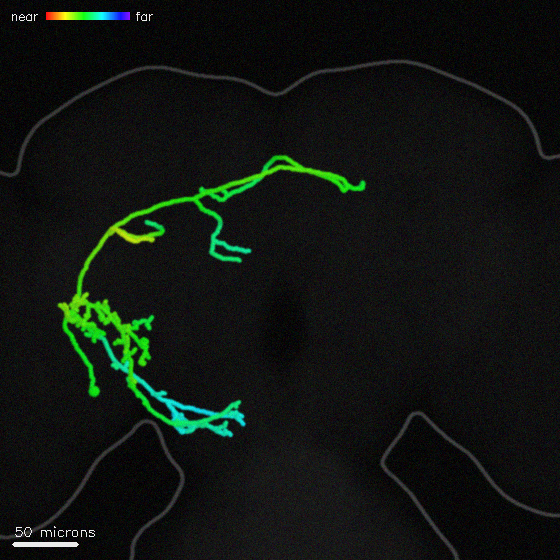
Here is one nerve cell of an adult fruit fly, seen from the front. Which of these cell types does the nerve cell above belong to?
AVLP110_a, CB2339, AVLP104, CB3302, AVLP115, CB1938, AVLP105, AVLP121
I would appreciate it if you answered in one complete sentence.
The cell type carried by this nerve cell is AVLP121.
